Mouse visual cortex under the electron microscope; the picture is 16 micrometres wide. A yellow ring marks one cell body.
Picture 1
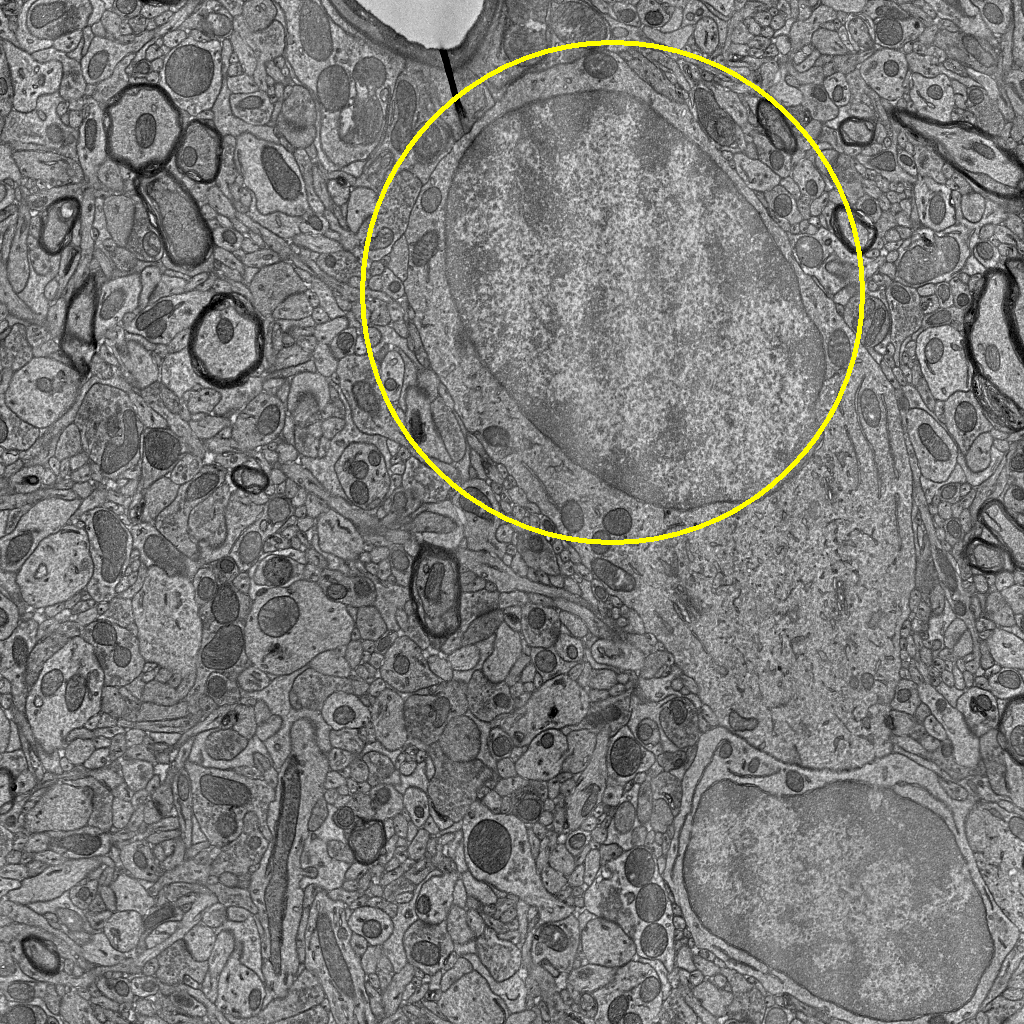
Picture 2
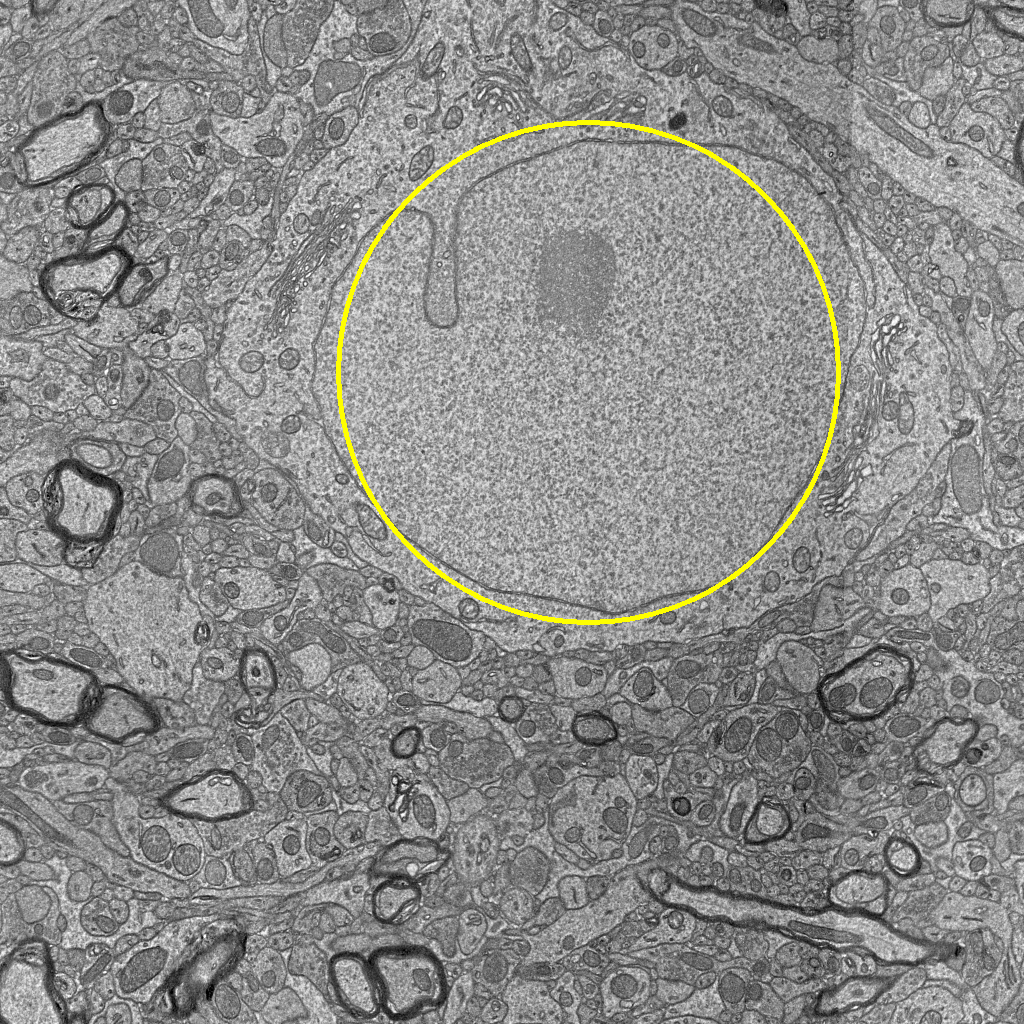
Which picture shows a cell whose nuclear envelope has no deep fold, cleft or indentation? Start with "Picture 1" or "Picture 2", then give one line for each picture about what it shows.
Picture 1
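In picture 1: The nuclear envelope runs smoothly without deep infoldings.
In picture 2: The nuclear envelope has a single deep, narrow, finger-like infolding at the upper left.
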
